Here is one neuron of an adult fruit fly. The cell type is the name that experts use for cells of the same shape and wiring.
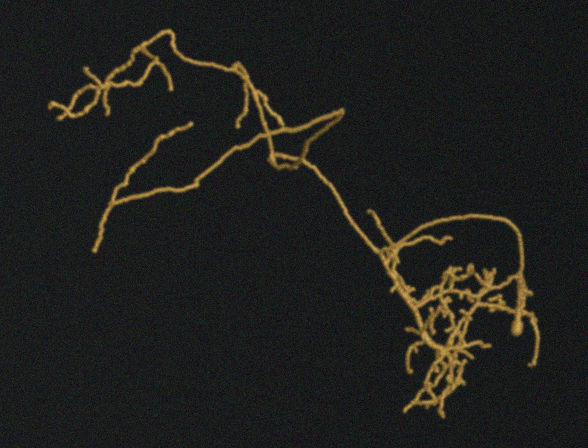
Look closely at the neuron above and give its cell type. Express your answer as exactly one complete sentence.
The neuron here falls under cell type DNg09_a.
